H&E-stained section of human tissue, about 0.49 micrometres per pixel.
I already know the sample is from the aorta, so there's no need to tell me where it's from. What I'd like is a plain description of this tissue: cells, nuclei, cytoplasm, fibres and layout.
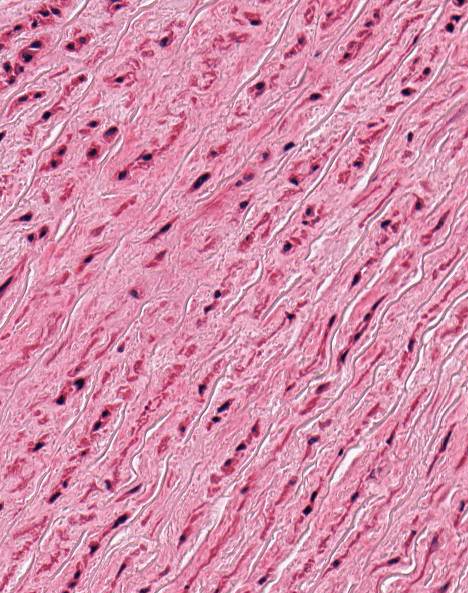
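Fibres stained a fairly uniform pink by eosin make up the tissue. Their nuclei are dark and elongated, and they lie lengthwise along the fibres. These nuclei are spread singly through the field rather than gathered into clusters or layers. No fat cells are present in the field.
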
